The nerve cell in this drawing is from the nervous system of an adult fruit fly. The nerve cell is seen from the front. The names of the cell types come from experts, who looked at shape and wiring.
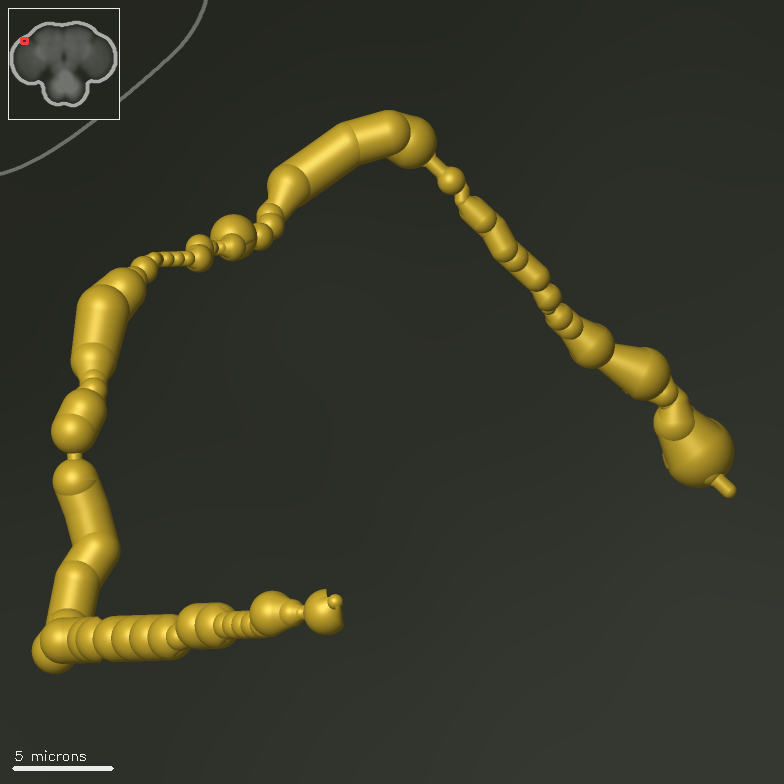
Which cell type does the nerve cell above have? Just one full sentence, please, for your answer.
The nerve cell is typed under the name R7d.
